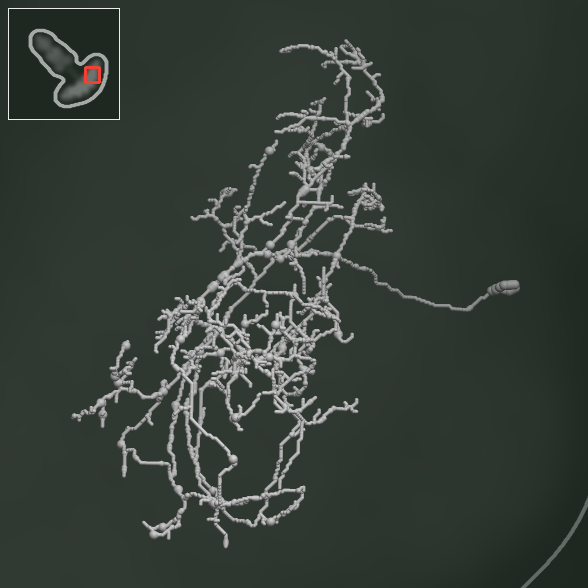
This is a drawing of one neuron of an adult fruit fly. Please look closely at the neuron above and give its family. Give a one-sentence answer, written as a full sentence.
The family assigned to this neuron is hemilineage LHa1.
